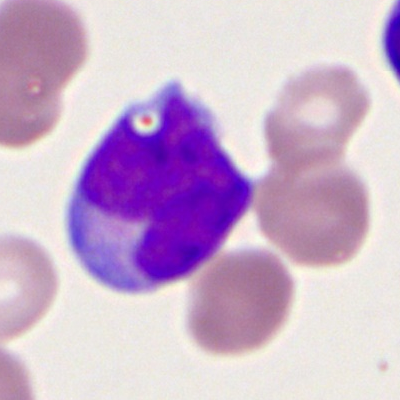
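Myeloblast, middle of the smear; note the small ragged projections off its upper edge. The nucleus fills most of the cell, its dark purple chromatin broken by patchy lighter areas, and the cytoplasm is just a pale blue crescent at the lower left.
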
